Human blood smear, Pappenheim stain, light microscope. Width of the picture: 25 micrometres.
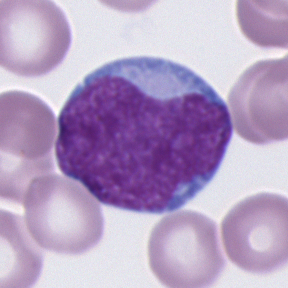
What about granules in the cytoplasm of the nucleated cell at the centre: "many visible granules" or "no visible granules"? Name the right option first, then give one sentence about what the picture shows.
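No visible granules. No granules are visible in the cytoplasm.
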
